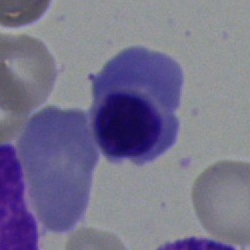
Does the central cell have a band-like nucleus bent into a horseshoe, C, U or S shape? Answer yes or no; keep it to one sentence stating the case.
No, the cell's nucleus is gathered into one compact round or oval mass.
